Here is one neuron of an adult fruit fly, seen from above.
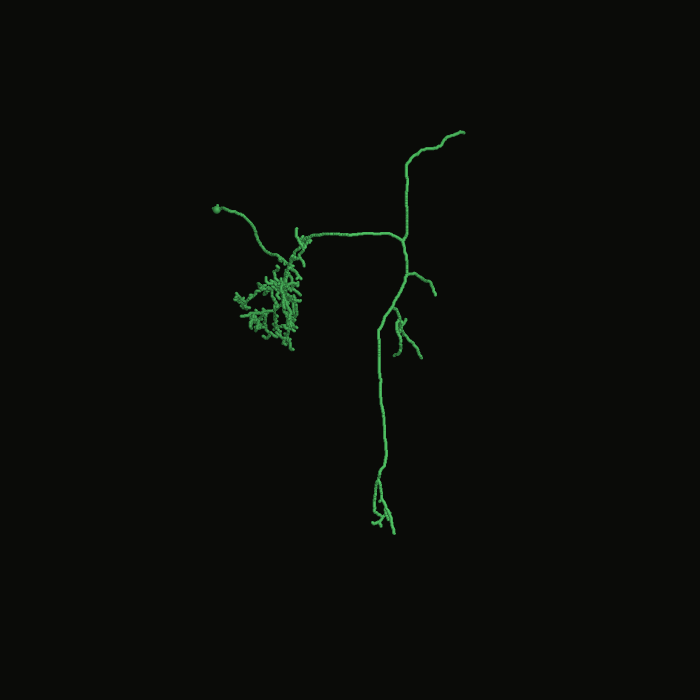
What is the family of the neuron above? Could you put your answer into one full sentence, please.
It is hemilineage 08B that names the family of this neuron.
